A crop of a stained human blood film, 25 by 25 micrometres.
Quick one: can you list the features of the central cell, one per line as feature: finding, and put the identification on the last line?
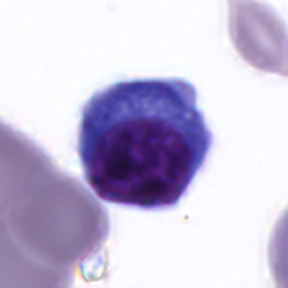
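Outline: angular, with straight edges and corners, not a smooth circle
Chromatin: dark purple, coarsely clumped
Cytoplasmic granules: no distinct red or purple ones
Upper cytoplasm: a paler, finely mottled patch above the nucleus
Name: plasma cell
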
